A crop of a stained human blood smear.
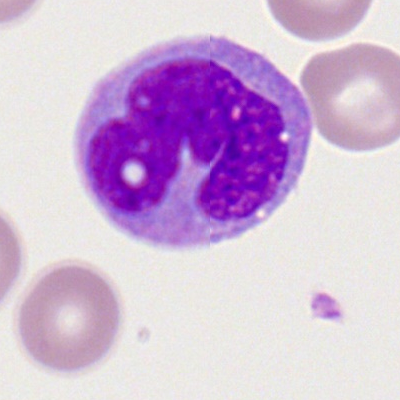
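Monocyte in a stained human blood smear. First, the outline is roughly round and smooth. Second, the nucleus is deeply notched from below, which gives it a kidney-like shape. Third, a single round clear vacuole lies over the left part of the nucleus. Finally, no distinct coloured granules are seen in the cytoplasm.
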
